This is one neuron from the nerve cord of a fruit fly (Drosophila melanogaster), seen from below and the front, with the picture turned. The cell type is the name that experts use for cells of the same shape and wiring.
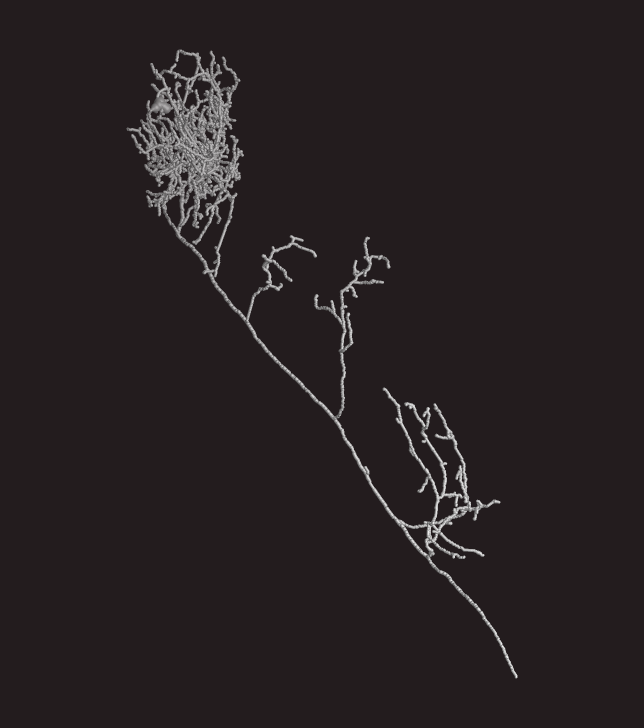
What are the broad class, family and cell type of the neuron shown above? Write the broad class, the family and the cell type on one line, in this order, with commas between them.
ascending neuron, hemilineage 12A, AN12A003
